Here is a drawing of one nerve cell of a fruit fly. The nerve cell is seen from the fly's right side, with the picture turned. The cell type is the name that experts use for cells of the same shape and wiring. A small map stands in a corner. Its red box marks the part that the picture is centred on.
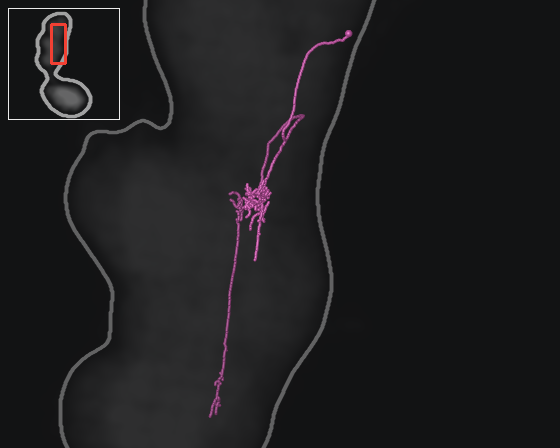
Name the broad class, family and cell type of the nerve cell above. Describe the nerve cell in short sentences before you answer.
The cell body is at the top of the picture. In this view it is more than twice as tall as it is wide. It is a nerve-cord intrinsic neuron. Its family is hemilineage 06A. The cell type is IN06A091.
